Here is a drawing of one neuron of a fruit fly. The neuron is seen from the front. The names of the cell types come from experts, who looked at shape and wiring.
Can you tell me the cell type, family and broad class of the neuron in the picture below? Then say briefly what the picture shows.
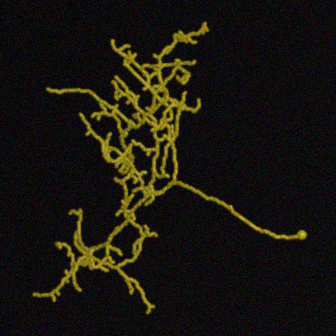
The cell type is LAL059. The family is hemilineage LALa1_anterior. Its broad class is central-brain intrinsic neuron. Dozens of branch ends can be seen. In this view it is about as wide as it is tall.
